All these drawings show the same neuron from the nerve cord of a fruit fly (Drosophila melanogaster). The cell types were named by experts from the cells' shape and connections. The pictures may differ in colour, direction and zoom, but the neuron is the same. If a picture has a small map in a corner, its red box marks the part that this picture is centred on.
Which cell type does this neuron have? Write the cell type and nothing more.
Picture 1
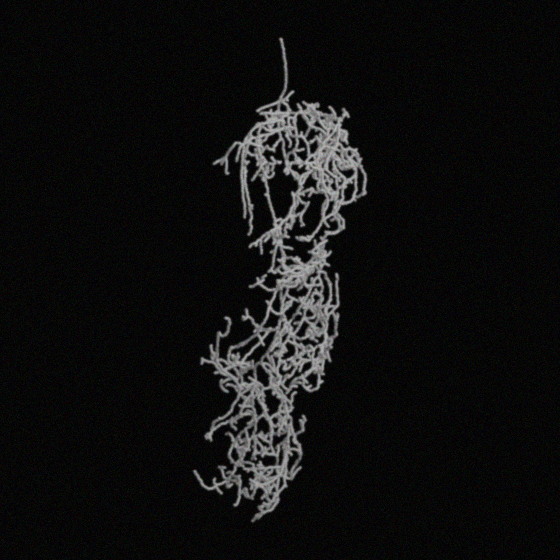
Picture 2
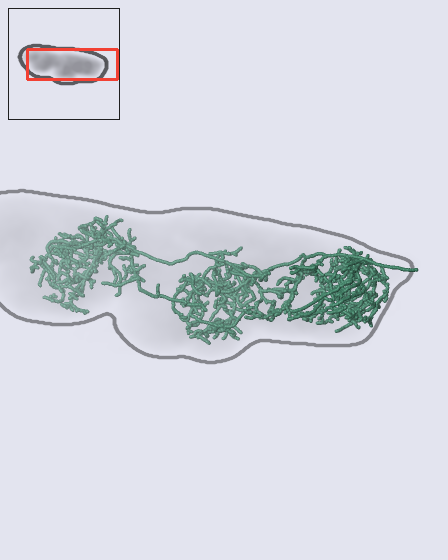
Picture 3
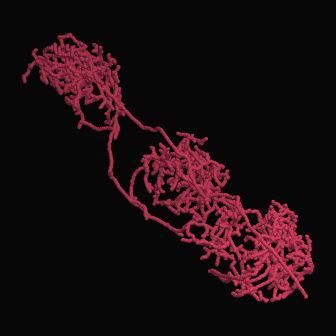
DNge149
